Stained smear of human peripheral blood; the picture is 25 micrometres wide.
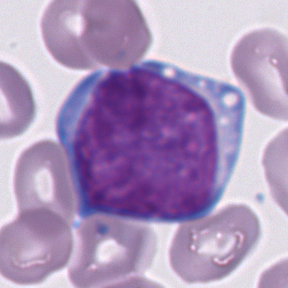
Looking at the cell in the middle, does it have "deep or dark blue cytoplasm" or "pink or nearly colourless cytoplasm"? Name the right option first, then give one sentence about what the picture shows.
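Deep or dark blue cytoplasm. The cytoplasm is blue, and the blue is deeper toward the cell edge.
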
